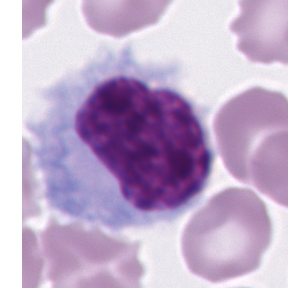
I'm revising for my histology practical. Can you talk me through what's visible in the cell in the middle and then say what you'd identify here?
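Ragged, fuzzy edges give an irregular outline. Nucleus a single oval mass, no separate lobes. Cytoplasm abundant, mostly left of nucleus. Fine wispy projections from its upper and left margins. Hairy cell.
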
